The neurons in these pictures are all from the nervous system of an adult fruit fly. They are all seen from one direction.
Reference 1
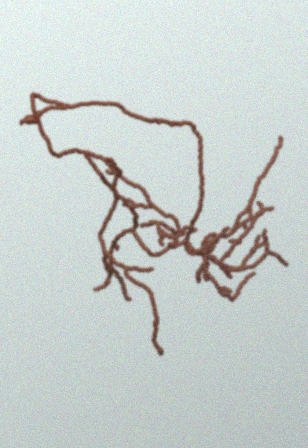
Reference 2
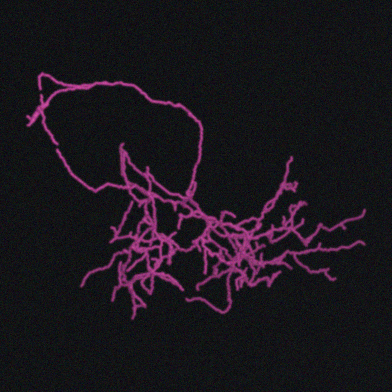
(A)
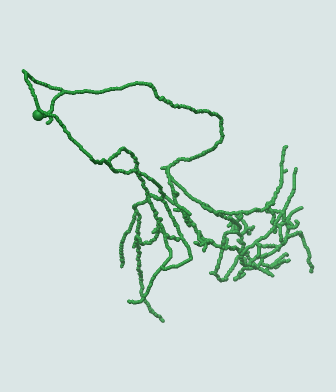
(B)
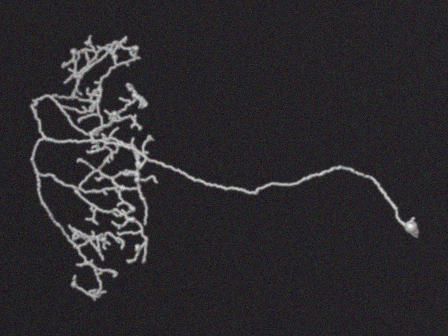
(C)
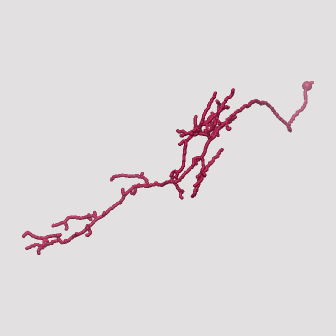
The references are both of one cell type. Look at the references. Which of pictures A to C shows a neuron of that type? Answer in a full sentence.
Picture A is of the same cell type.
